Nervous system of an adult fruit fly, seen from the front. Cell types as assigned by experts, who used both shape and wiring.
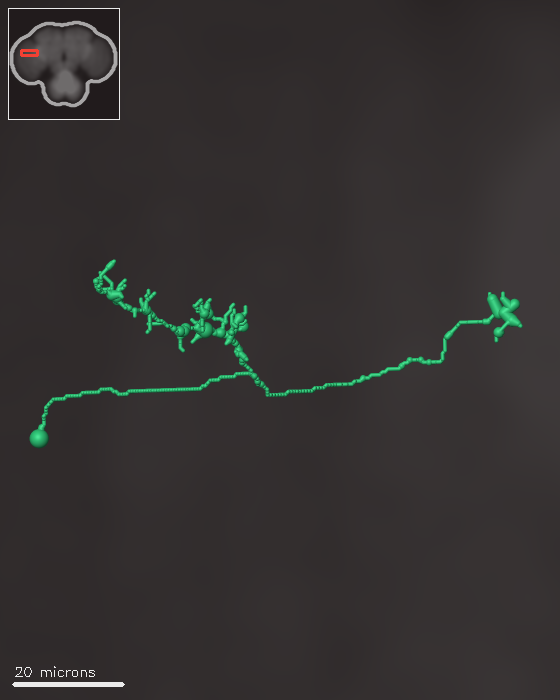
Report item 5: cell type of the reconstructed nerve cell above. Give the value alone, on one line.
T2a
